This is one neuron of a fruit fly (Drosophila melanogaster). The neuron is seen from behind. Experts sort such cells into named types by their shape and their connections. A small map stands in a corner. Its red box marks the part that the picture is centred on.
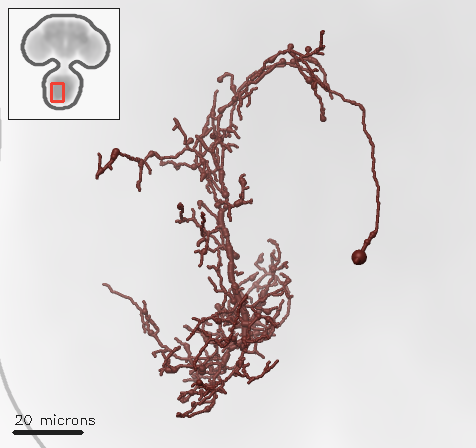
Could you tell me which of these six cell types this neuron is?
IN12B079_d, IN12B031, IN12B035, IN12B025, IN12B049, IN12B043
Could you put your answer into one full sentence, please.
By type, the neuron is IN12B031.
